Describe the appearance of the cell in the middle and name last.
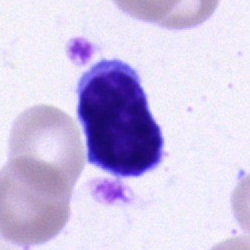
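Notice how this cell is oval, stretched from upper left to lower right. Almost all of it is nucleus, and the chromatin is dense and dark purple throughout. The cytoplasm shows as a thin blue rim, mostly along the top edge. What we have here is a lymphocyte.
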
